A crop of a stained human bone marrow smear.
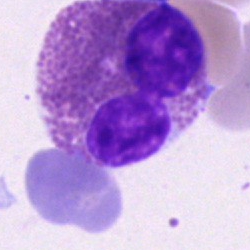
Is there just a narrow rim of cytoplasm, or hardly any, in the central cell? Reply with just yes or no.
No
